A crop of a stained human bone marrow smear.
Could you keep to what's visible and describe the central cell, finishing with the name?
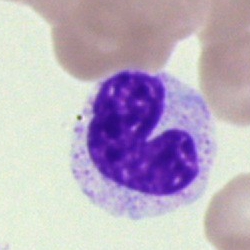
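Start with the nucleus: it is kidney-shaped, and its deep notch opens toward the right. Notice how dark purple and coarsely clumped the chromatin is. Around the nucleus runs a moderate rim of pale lilac-pink cytoplasm, with fine pinkish-purple granules scattered through it. What you are looking at is a band neutrophil.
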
